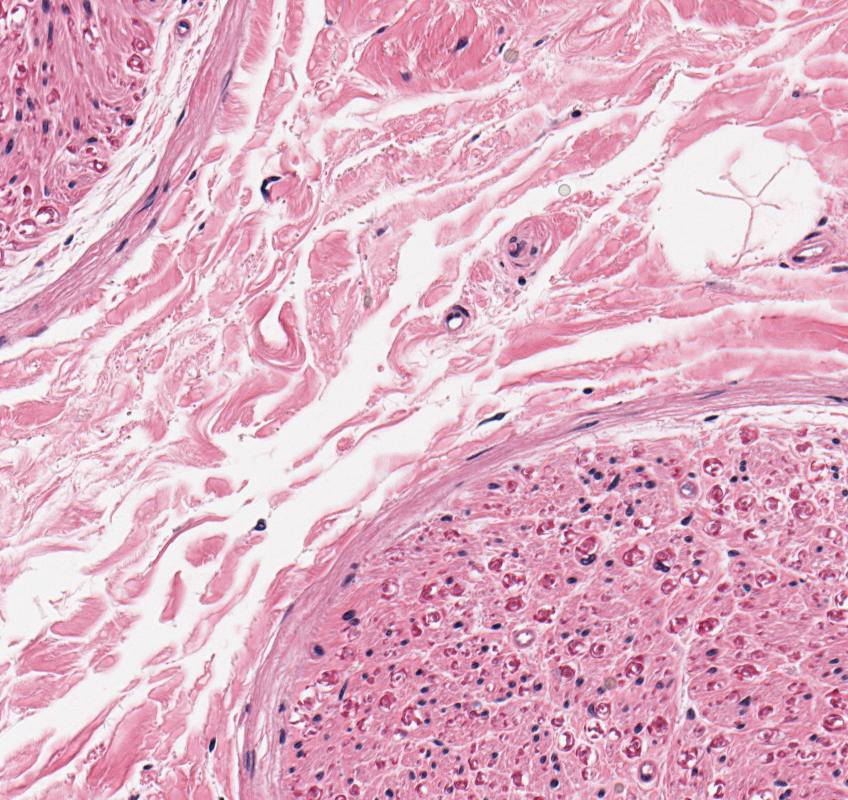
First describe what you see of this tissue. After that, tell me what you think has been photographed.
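First, two rounded nerve fibre bundles occupy the upper-left and lower-right corners, connective tissue running diagonally between. Second, lower-right fibres are cut across: small round profiles, pink centre within pale ring, with small dark oval nuclei evenly scattered. Third, central pink collagen bundles run lower left to upper right, few nuclei among them. This is tibial nerve.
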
